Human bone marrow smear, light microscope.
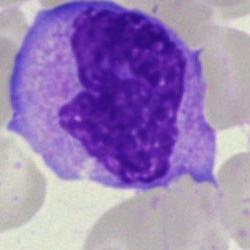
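Monocyte at the centre of the field. Outline: irregular, with small pointed projections on the right side. Nucleus: irregular, deeply indented on the left, with no distinct nucleoli visible. Cytoplasm: pale greyish-lilac, turning bluer at the cell edge.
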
